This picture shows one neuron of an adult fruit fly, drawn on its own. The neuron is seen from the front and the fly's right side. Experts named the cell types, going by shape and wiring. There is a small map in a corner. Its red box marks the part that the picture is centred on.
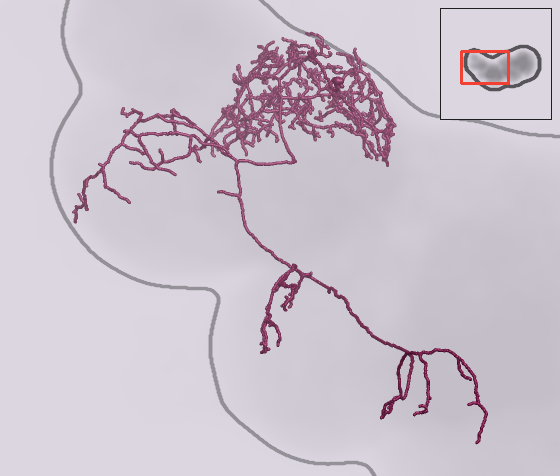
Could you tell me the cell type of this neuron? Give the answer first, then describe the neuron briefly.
The cell type is IN19B030. This is a nerve-cord intrinsic neuron. The cell body is at the top of the picture. Dozens of branch ends can be seen.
